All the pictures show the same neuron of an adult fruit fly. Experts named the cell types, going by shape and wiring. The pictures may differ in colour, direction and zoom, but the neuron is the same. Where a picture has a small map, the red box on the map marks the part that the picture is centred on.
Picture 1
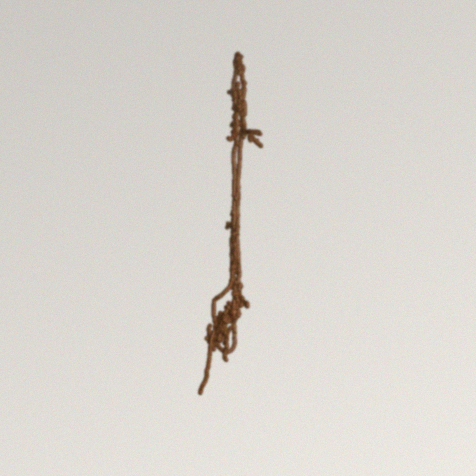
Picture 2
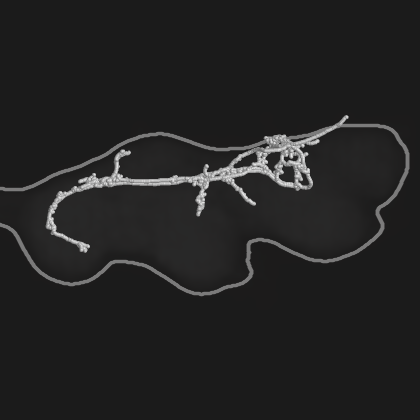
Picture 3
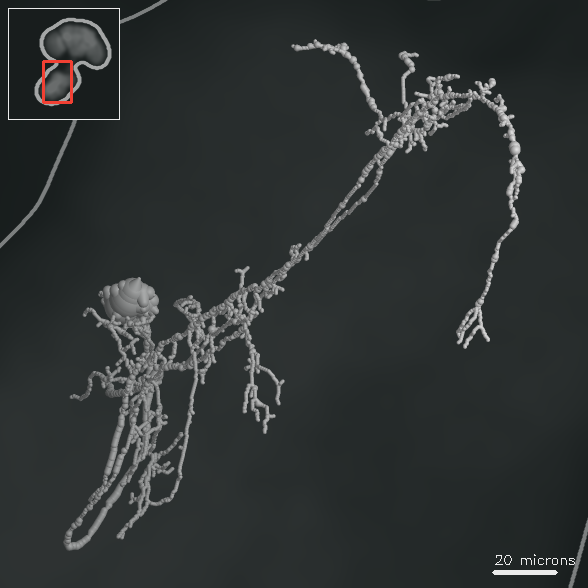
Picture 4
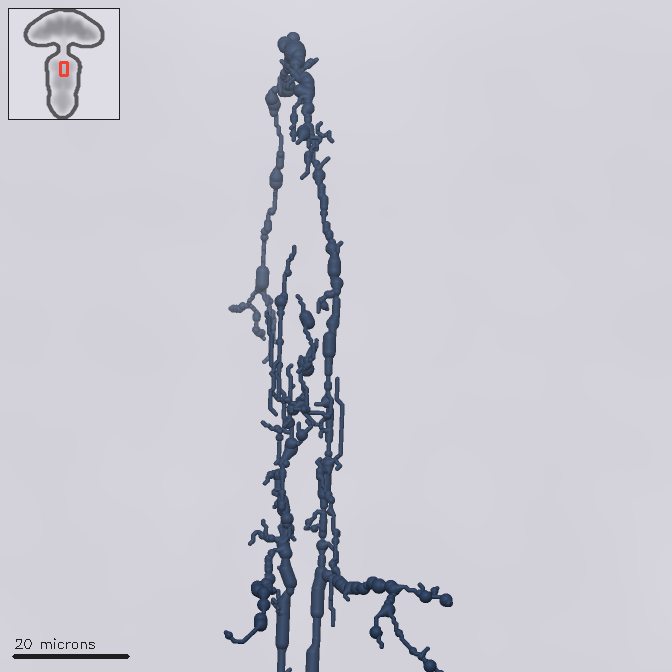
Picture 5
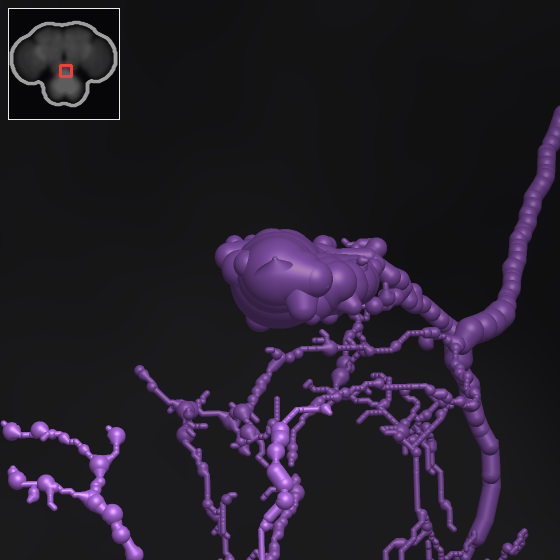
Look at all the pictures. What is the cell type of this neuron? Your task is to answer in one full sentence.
The cell type of the neuron here is MNad21.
